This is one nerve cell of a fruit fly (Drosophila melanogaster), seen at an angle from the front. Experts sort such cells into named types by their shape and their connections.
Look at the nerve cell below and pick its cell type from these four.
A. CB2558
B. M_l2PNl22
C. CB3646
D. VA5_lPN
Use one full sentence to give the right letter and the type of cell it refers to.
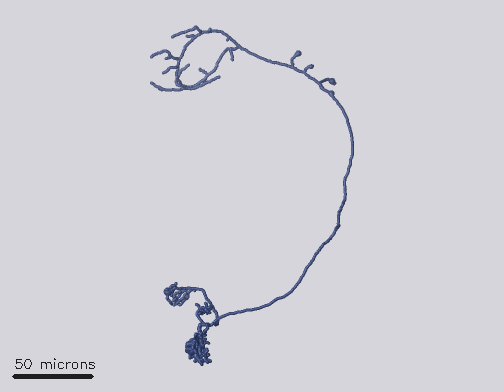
In terms of cell type, the nerve cell is VA5_lPN, option D.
